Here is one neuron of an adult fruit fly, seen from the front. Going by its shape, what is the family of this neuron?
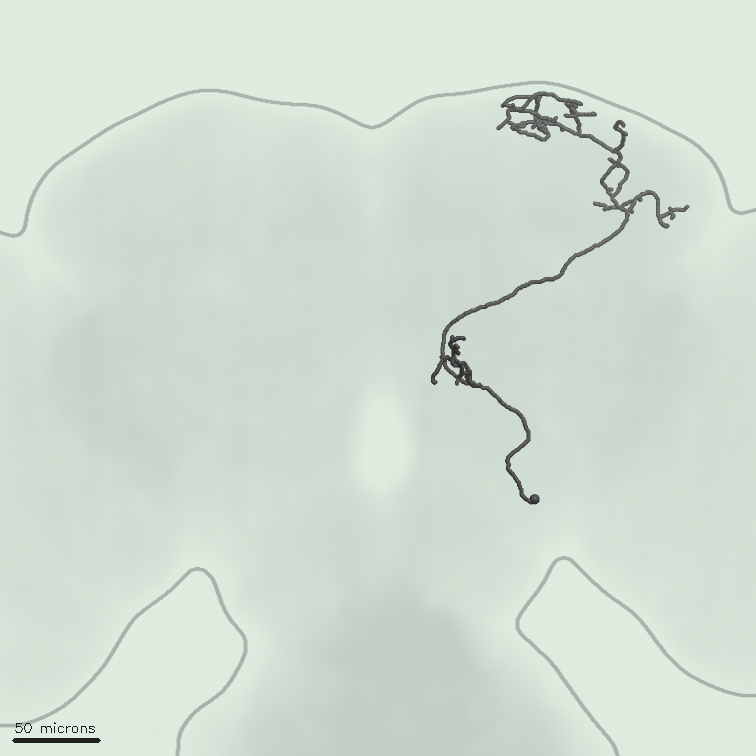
hemilineage ALv1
